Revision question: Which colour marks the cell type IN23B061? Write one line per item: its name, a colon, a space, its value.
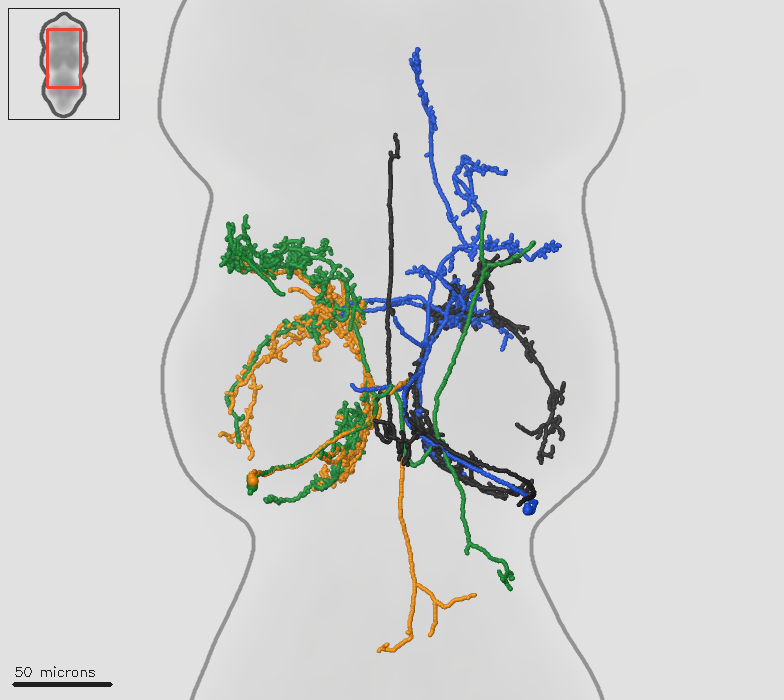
colour: blue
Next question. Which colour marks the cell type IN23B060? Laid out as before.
colour: orange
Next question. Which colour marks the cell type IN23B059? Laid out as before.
colour: black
